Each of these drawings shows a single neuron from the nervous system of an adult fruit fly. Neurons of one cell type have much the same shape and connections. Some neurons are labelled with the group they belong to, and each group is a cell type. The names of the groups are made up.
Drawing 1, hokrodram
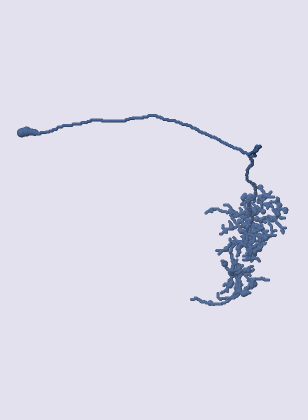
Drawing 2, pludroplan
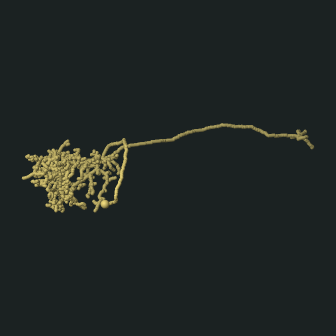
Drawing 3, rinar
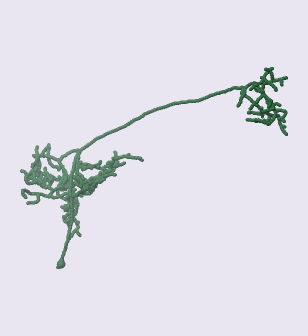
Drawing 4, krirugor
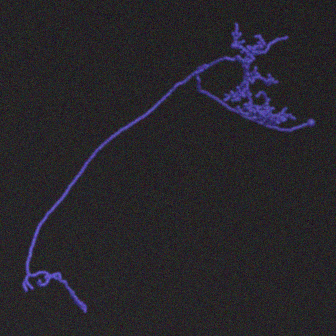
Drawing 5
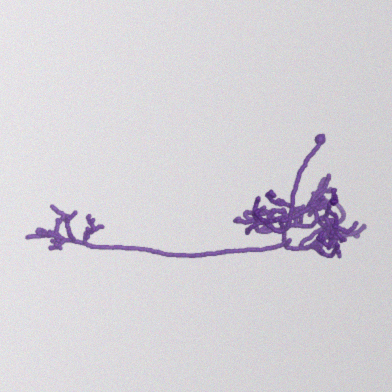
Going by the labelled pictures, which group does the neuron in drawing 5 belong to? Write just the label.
rinar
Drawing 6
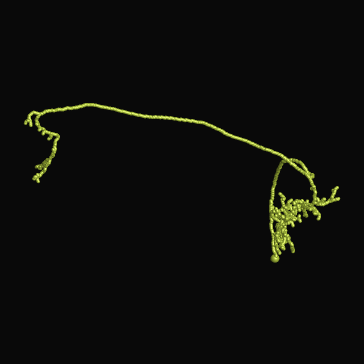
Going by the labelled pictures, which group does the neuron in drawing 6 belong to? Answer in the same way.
krirugor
